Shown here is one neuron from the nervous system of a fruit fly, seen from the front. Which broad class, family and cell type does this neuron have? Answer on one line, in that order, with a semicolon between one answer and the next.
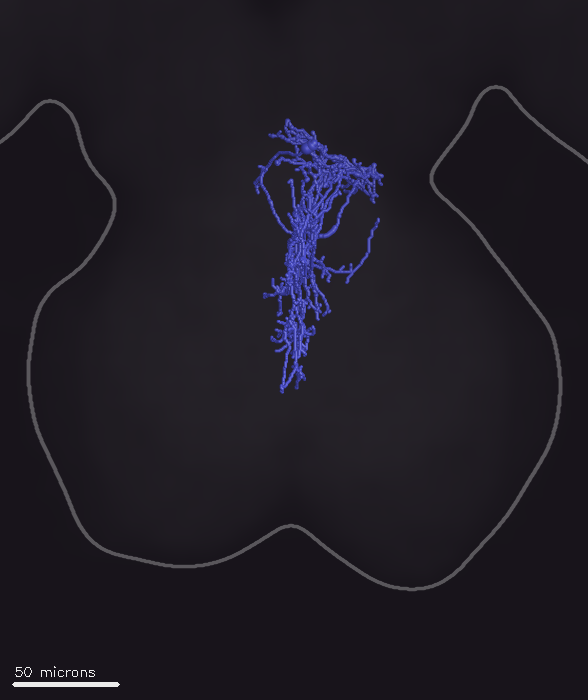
nerve-cord intrinsic neuron; hemilineage 23B; IN23B016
